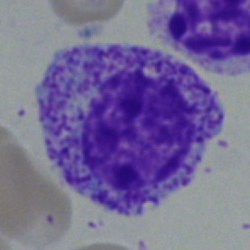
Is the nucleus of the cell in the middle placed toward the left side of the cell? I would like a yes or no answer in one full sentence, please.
No, the nucleus is not toward the left; it lies toward the right.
